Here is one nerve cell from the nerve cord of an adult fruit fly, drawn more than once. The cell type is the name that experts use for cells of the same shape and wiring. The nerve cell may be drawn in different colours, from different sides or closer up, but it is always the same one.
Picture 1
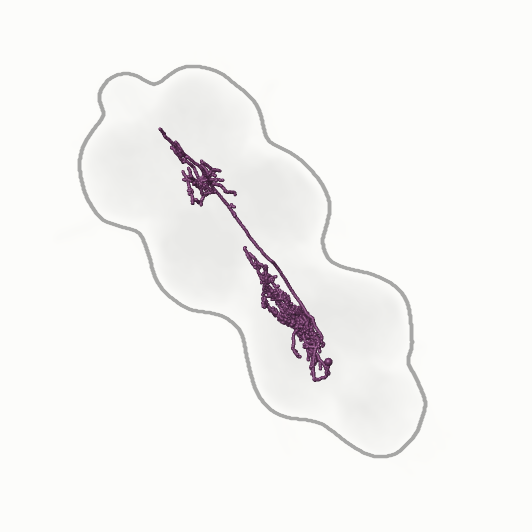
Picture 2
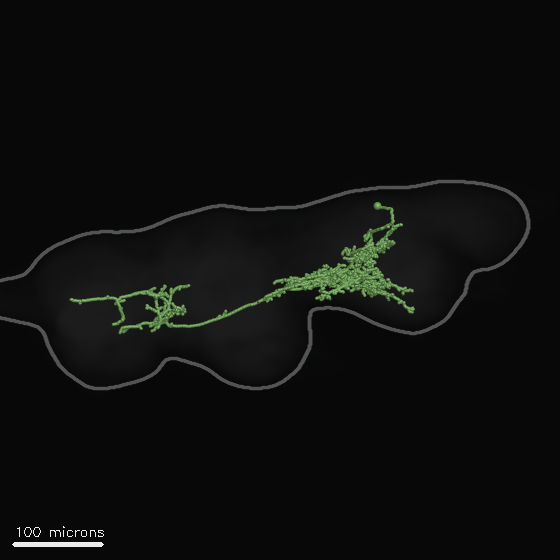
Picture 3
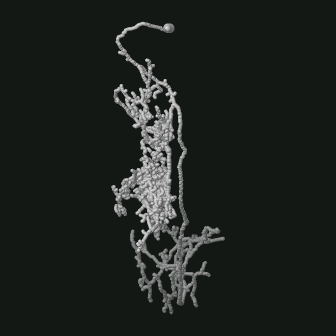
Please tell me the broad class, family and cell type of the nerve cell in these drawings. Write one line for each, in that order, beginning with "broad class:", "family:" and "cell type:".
broad class: nerve-cord intrinsic neuron
family: hemilineage 23B
cell type: IN23B011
